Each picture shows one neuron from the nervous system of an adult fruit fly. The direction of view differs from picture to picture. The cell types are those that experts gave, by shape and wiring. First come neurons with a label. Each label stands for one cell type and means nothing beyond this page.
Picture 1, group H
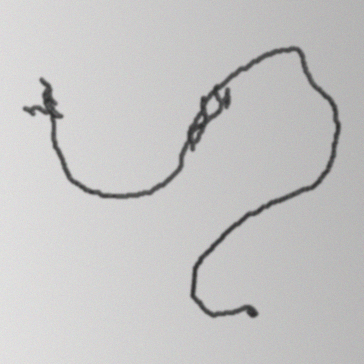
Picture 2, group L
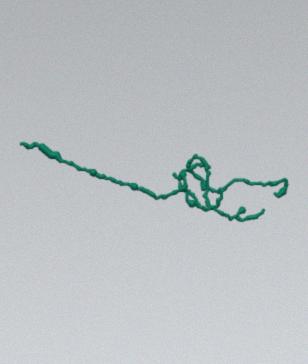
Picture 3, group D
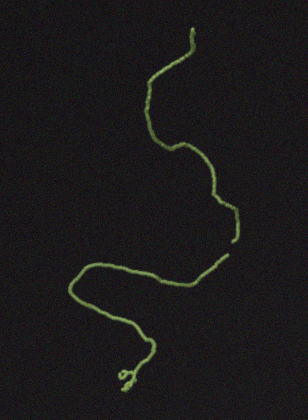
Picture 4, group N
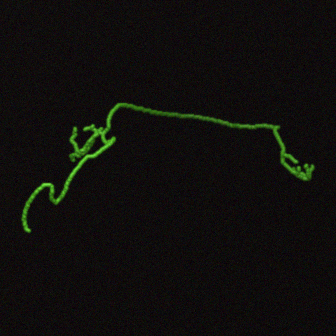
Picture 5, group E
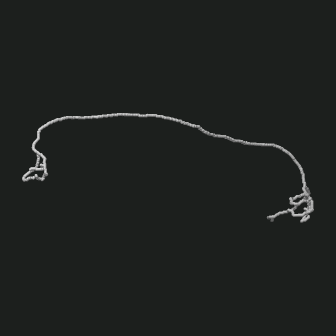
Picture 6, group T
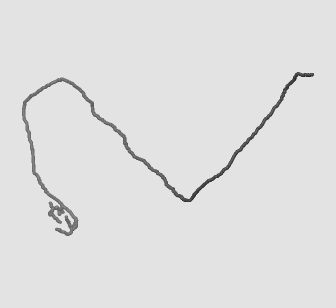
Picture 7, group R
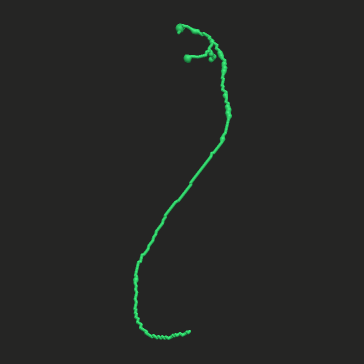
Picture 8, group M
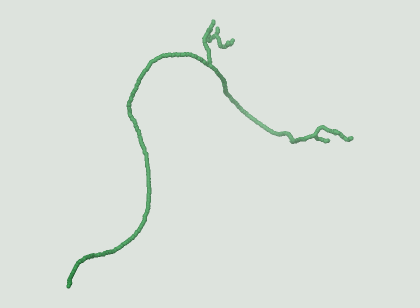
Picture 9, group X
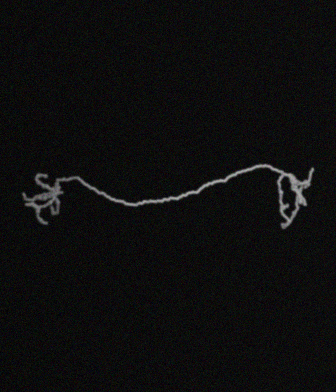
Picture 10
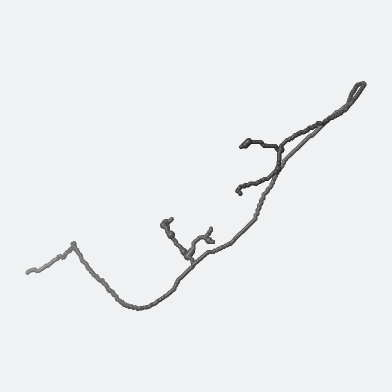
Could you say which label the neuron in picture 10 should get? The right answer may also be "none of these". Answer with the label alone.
group T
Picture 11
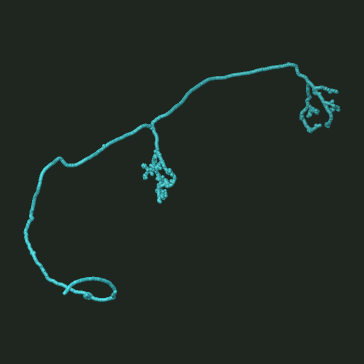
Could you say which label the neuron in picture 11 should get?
group X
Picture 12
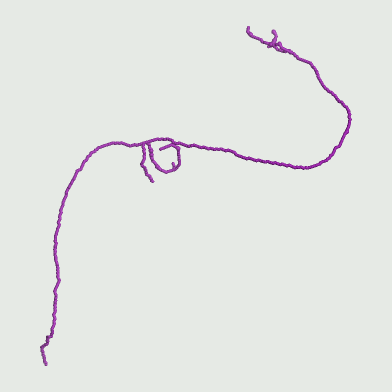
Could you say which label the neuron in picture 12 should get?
group T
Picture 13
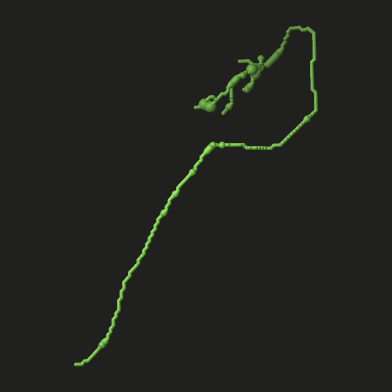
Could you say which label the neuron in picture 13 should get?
group N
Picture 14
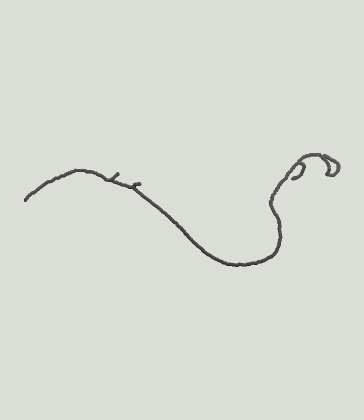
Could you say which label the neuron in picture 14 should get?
group R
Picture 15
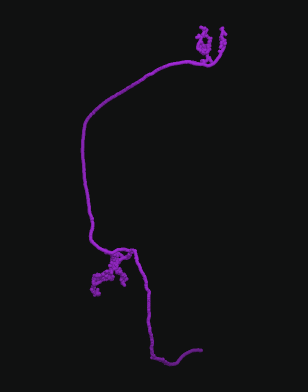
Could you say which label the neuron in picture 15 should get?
group N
